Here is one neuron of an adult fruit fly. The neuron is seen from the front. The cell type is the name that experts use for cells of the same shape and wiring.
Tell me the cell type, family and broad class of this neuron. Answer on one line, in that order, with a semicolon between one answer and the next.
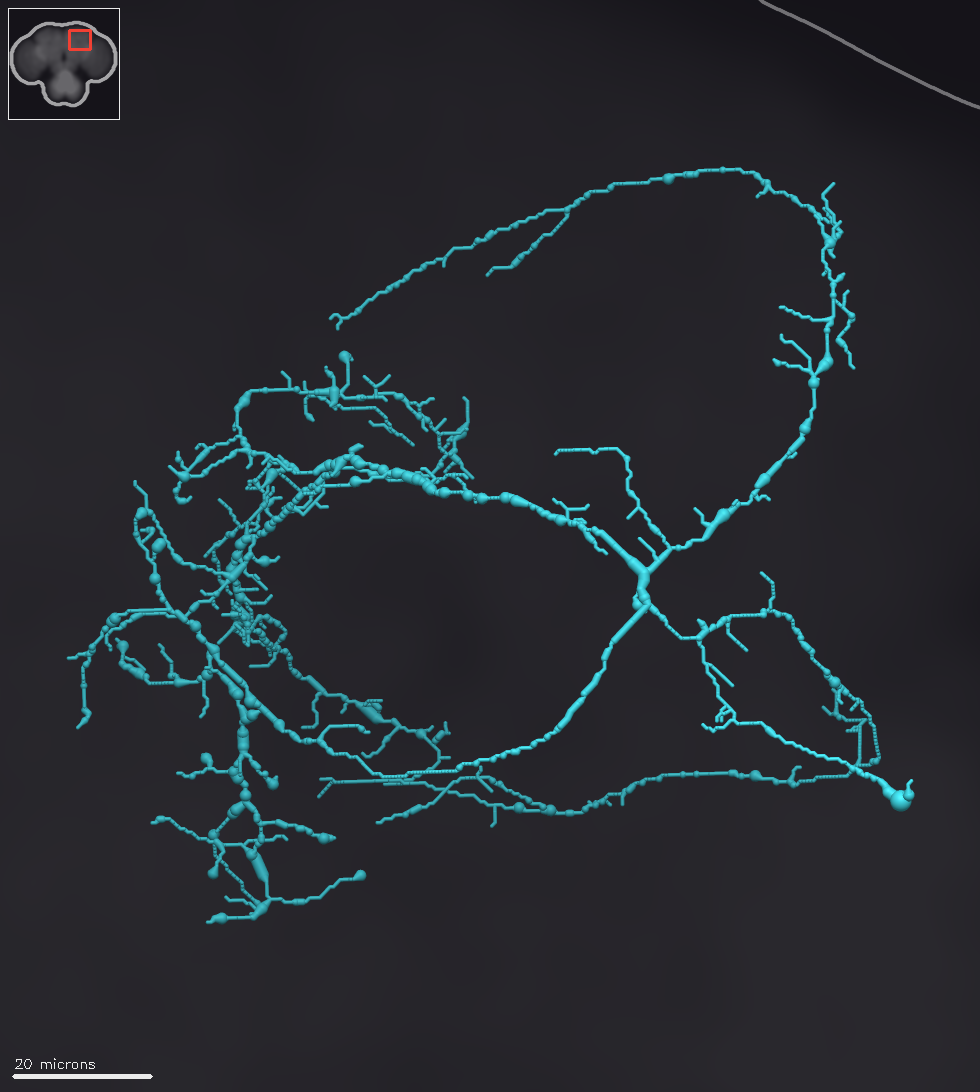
CL091; hemilineage SLPa&l1_anterior; central-brain intrinsic neuron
